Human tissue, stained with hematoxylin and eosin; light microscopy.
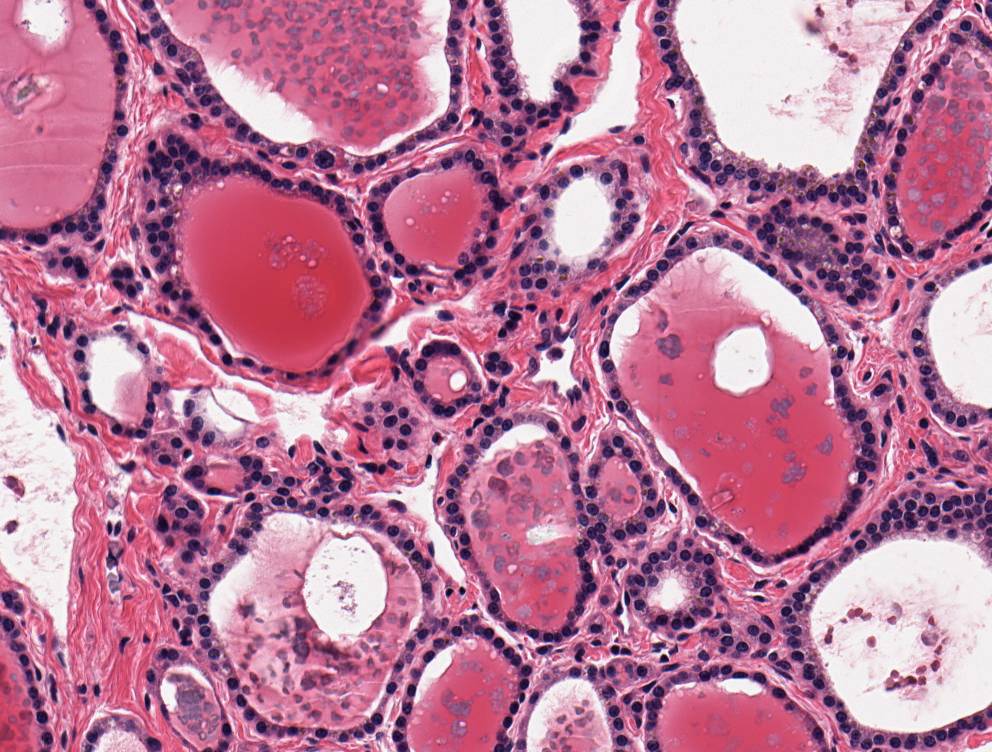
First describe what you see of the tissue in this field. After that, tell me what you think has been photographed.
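First, the lining: each follicle has a single layer of low cuboidal cells. Second, the nuclei of these cells are small, round and darkly stained, set in an even row. Third, thin strands of pink, wavy collagenous stroma run between the follicles, broadest on the left side of the field. Fourth, fat cells are absent from the whole field. The tissue is thyroid.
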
